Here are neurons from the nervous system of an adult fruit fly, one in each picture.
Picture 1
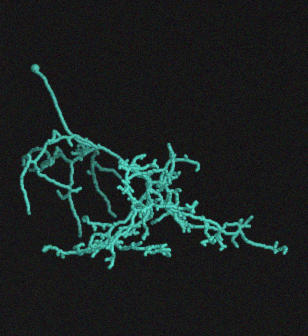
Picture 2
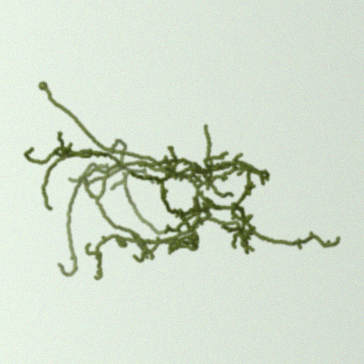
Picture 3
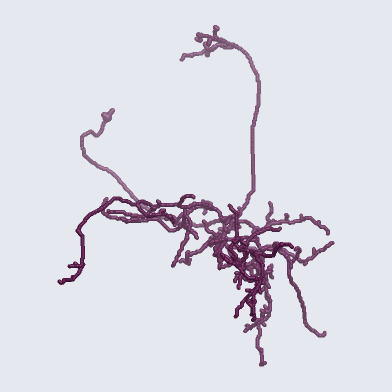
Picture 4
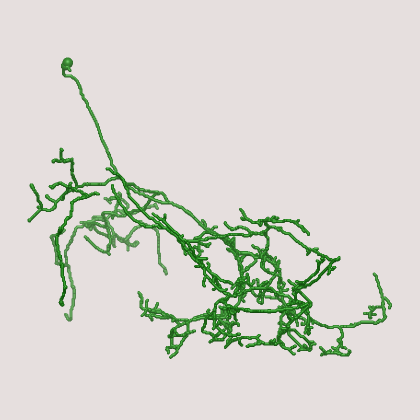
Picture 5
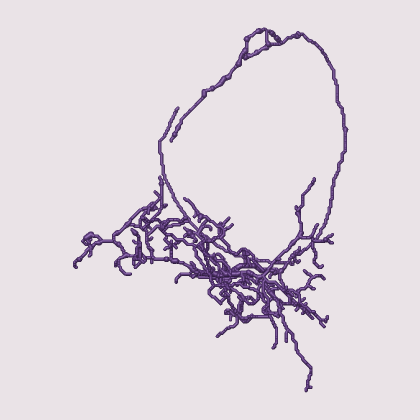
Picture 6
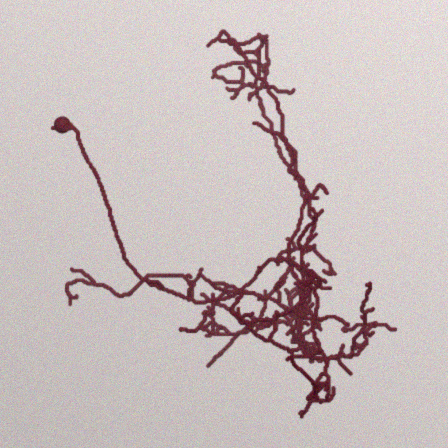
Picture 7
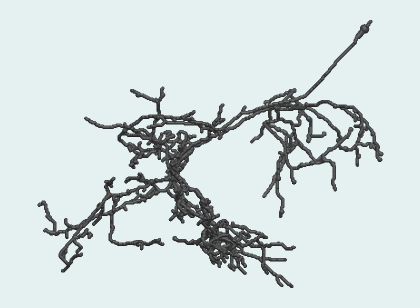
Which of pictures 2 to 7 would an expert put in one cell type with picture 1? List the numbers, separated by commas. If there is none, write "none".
2, 4, 7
